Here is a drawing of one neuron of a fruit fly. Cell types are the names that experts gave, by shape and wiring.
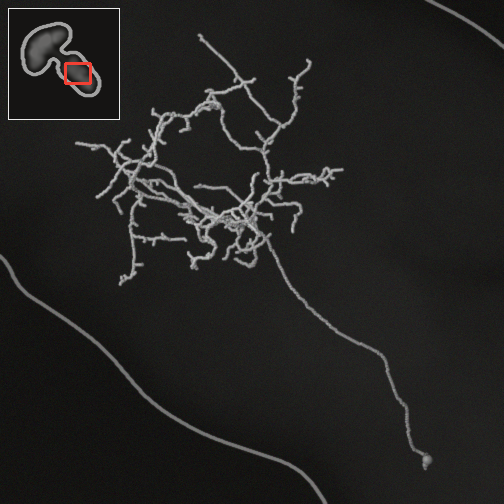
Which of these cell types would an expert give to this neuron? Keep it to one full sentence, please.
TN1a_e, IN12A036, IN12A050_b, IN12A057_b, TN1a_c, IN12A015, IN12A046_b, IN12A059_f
To the cell type IN12A057_b belongs this neuron.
